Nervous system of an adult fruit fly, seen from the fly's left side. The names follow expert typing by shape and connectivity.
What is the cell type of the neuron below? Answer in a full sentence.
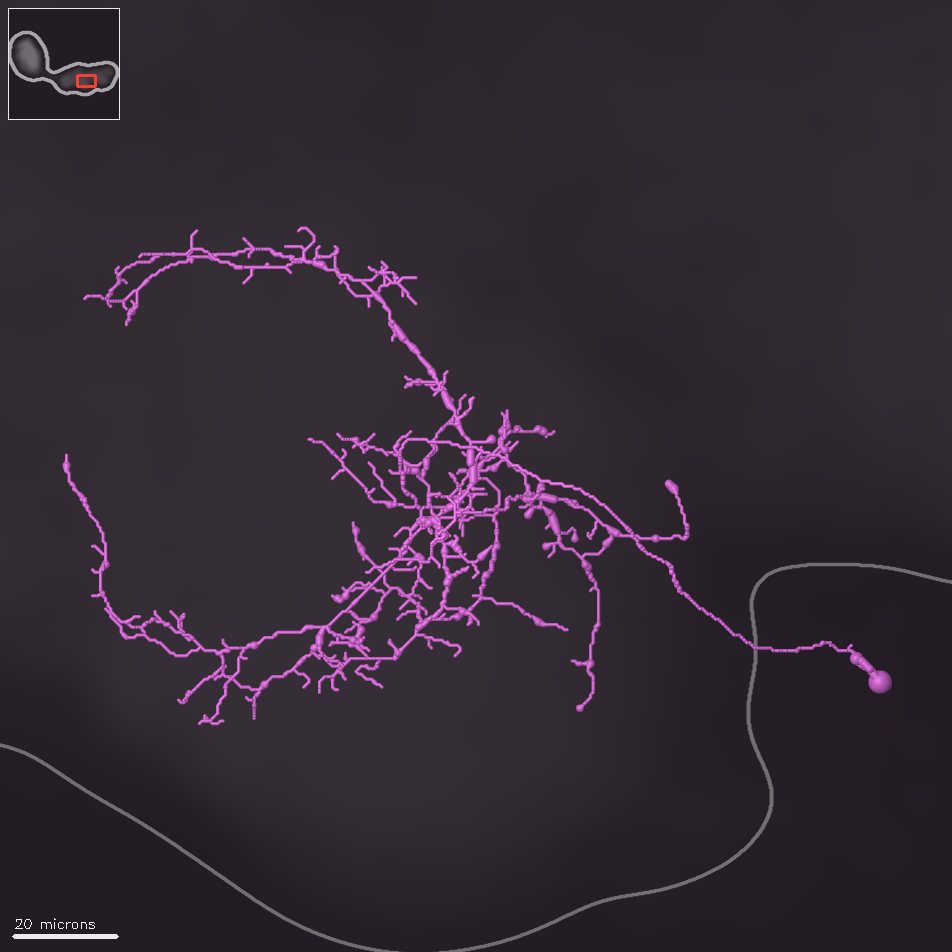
The cell type is IN21A047_c.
